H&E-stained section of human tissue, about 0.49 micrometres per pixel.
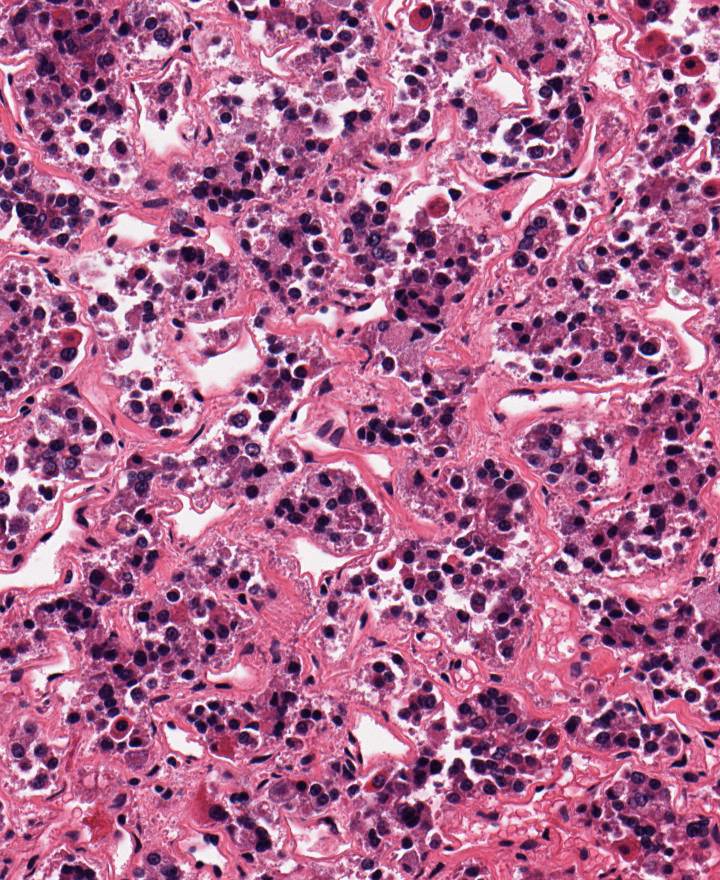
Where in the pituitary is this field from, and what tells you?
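That's pars distalis. What settles it is the mix of cells: larger ones with plentiful pale pink granular cytoplasm sit among smaller cells with small, round, dark nuclei.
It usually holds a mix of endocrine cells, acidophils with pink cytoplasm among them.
Thin wavy pink septa carve the field into rounded compartments packed with loose cells, and there are no glands or fat cells anywhere.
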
